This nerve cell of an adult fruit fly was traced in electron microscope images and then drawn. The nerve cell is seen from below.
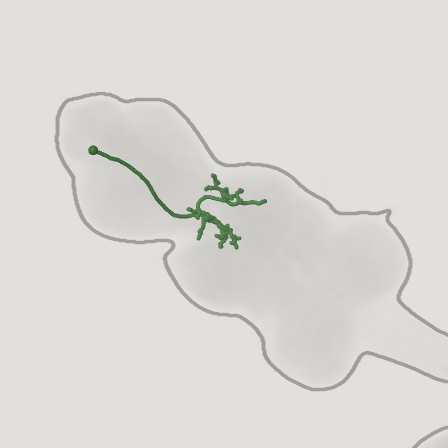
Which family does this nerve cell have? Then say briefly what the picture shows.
Its family is hemilineage 06A. Its broad class is nerve-cord intrinsic neuron. It lies in the nerve cord. In this view it is wider than it is tall.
